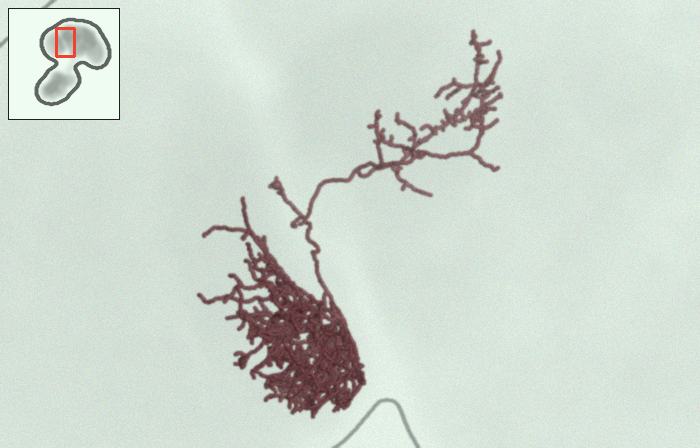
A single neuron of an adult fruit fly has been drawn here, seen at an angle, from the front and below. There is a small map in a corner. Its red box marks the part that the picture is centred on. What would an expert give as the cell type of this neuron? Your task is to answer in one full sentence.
Under the cell type LT76 falls this neuron.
